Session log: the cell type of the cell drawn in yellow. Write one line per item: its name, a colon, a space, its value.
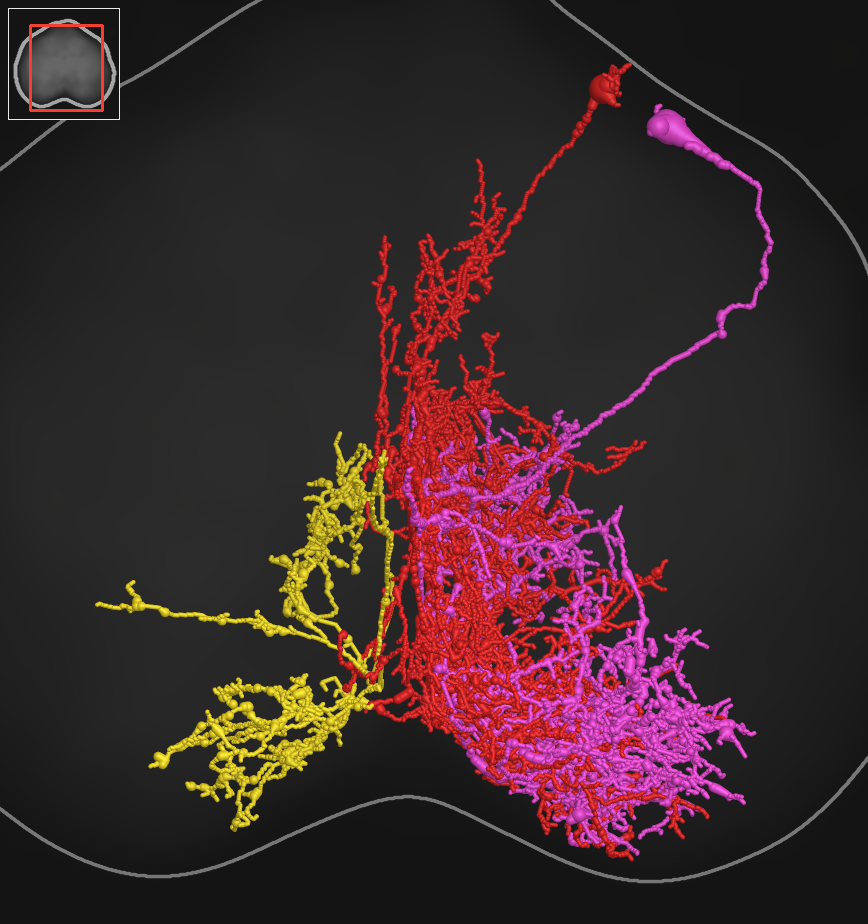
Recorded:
cell type: DNpe029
